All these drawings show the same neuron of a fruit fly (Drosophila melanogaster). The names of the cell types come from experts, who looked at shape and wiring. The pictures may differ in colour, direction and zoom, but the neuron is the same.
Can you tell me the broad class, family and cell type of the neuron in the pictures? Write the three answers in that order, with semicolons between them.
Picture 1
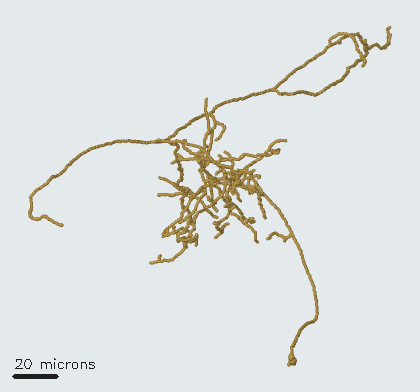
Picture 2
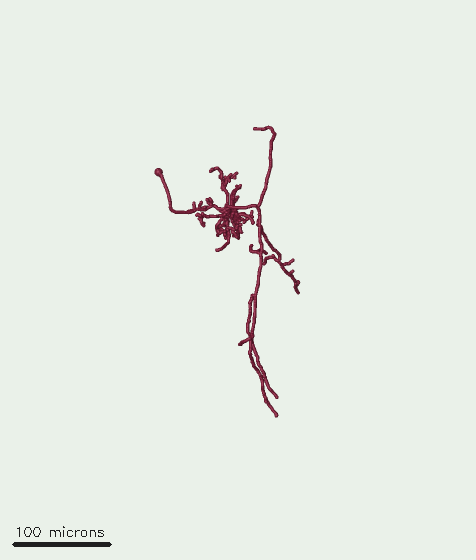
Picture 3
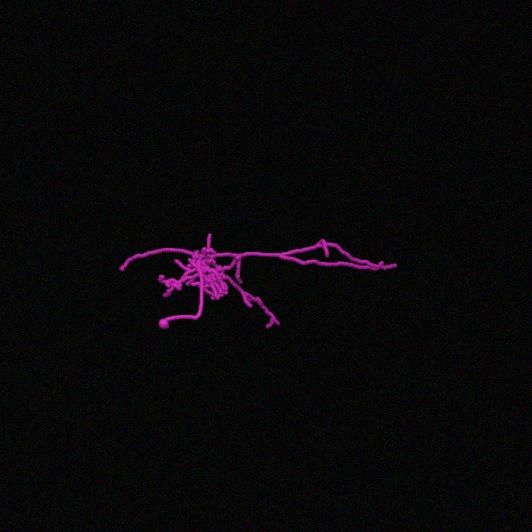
nerve-cord intrinsic neuron; hemilineage 07B; IN07B065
